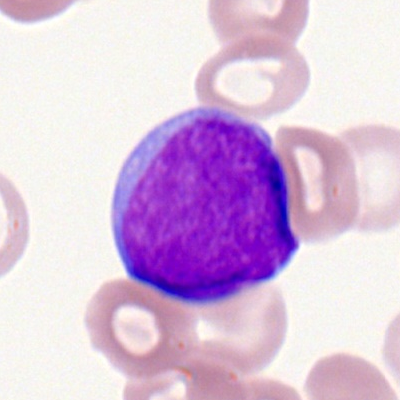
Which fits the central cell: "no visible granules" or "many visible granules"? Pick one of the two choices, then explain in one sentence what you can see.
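No visible granules. No granules are seen in the cytoplasm.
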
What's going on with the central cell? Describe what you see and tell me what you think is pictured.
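Almost the whole cell is filled by the nucleus, whose chromatin is finely stippled and lacks large dark clumps. Cytoplasm forms only a thin rim around it, widest on the left side of the cell. This cell is a myeloblast.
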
